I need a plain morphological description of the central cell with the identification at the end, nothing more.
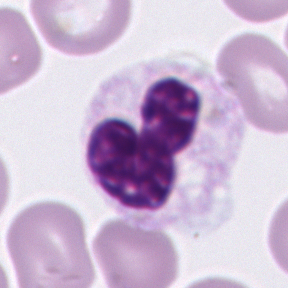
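The cell has a roughly round outline. Its nucleus is positioned off-centre, displaced toward the left side of the cell, and shows no visible nucleoli. Fine, faint granules are present in the cytoplasm. The cell is a segmented neutrophil.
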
